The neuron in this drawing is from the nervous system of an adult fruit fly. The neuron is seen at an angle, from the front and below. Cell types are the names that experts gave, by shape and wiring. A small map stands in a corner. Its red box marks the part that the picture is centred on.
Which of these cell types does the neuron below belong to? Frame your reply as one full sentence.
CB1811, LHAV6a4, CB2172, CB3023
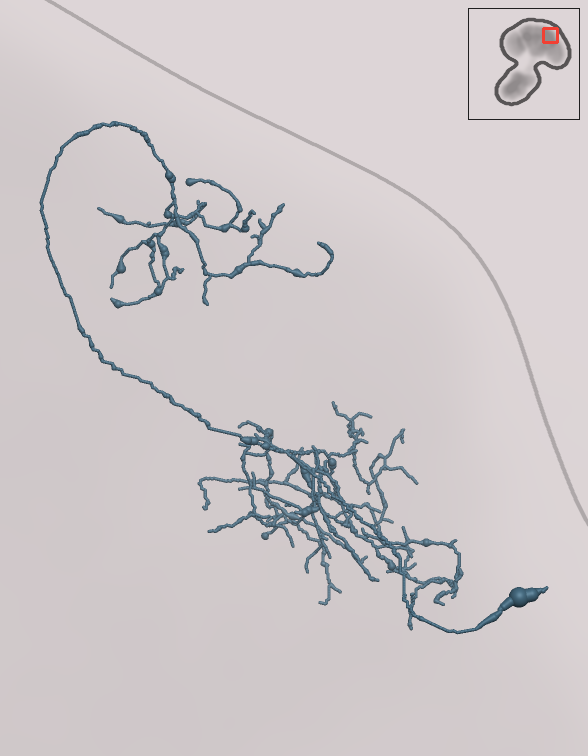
This neuron represents the cell type LHAV6a4.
